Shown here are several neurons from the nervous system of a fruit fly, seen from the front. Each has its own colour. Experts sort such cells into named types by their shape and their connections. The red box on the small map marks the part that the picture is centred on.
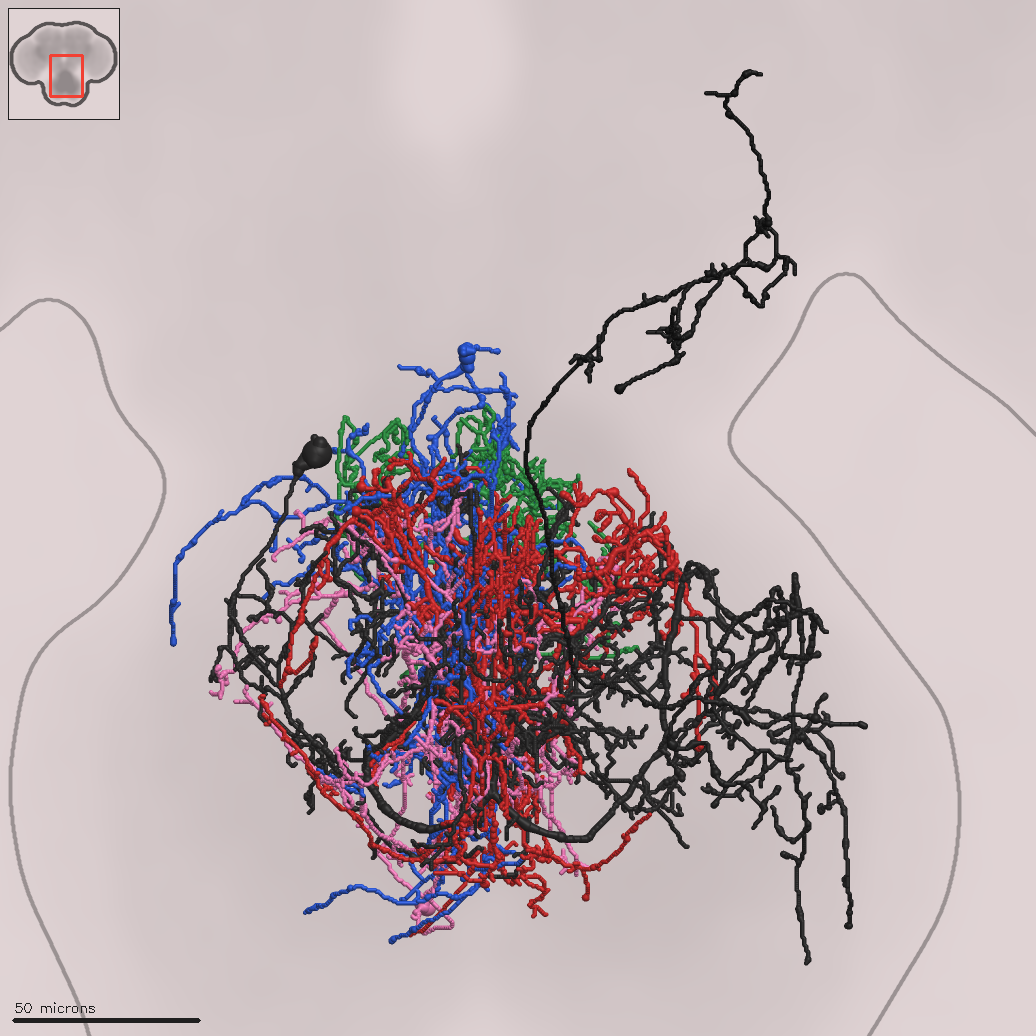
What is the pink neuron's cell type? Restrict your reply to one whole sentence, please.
The cell type name for this neuron is INXXX242.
